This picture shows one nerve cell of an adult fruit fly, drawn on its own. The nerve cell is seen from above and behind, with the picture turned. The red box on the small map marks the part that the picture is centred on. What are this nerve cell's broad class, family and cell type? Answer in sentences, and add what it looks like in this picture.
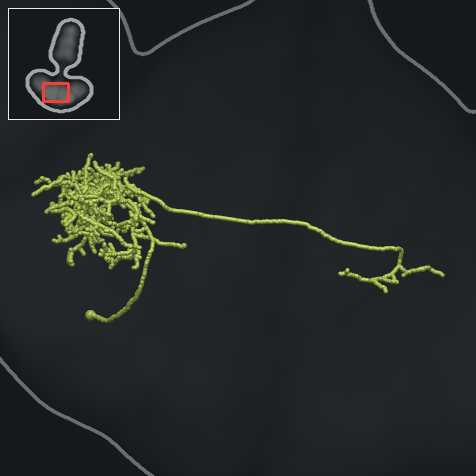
This is a central-brain intrinsic neuron. Its family is hemilineage VLPa2. Its cell type is CB3544. It lies in the brain. The picture shows dozens of branch ends.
